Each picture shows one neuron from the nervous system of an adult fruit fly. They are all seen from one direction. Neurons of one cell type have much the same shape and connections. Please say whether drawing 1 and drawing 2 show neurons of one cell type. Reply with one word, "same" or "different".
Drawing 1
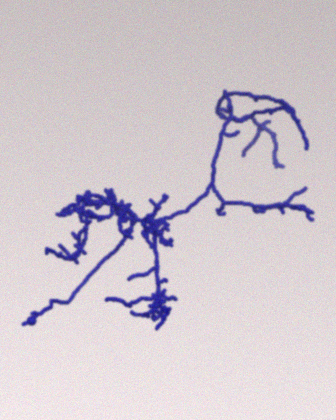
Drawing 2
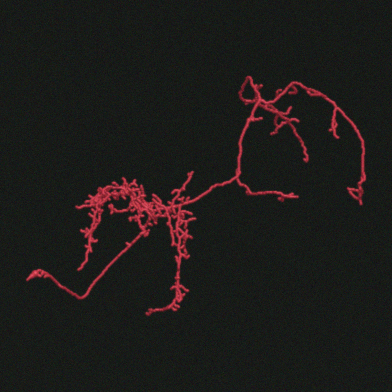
same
